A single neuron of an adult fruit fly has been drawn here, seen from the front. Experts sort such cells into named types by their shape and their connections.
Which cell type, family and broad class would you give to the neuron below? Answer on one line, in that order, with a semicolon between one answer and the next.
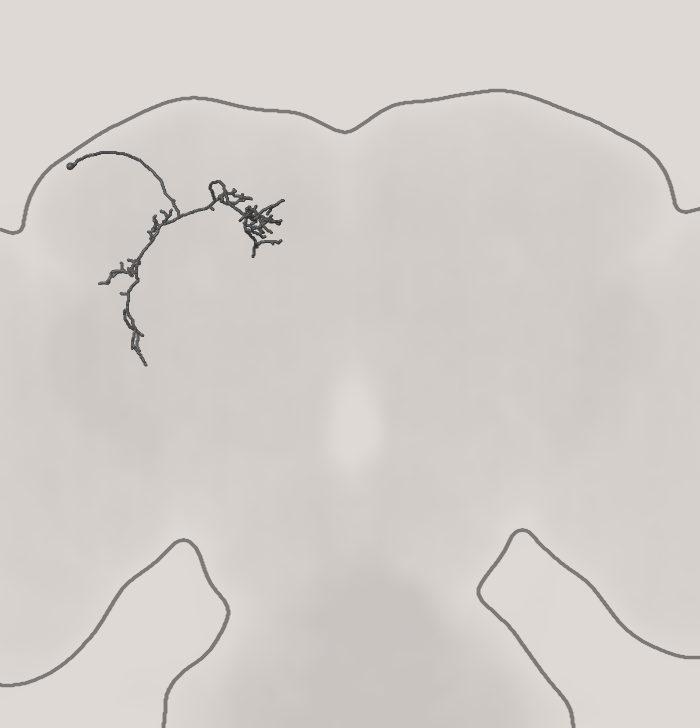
CB3056; hemilineage SLPad1_posterior; central-brain intrinsic neuron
